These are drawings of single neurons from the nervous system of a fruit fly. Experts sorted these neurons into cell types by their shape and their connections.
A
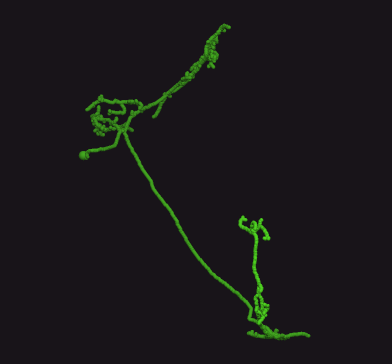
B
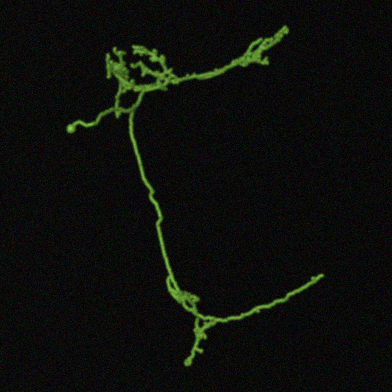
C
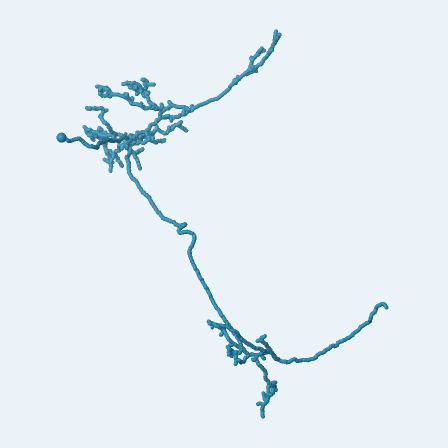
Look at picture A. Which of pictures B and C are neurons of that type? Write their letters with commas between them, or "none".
none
